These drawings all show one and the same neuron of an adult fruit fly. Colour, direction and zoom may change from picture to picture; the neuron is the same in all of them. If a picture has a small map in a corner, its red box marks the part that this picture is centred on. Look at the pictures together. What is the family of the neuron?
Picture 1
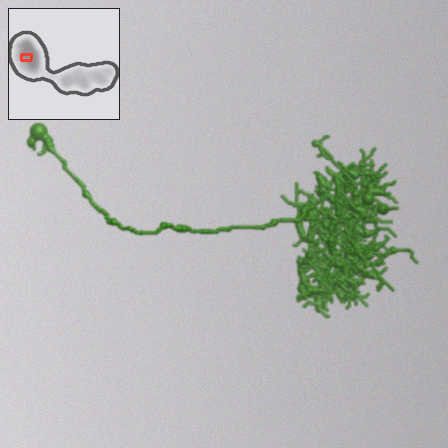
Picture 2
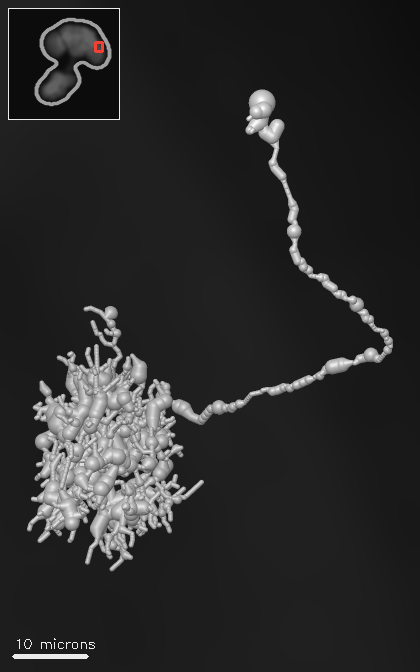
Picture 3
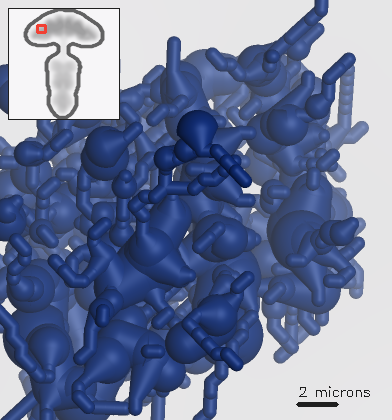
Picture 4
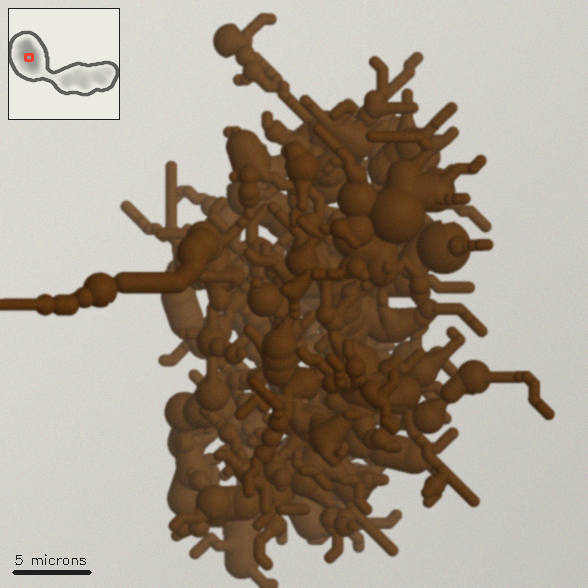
Pm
